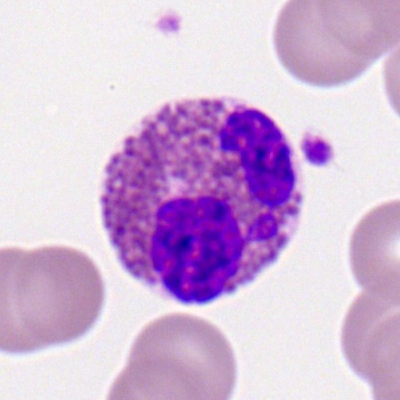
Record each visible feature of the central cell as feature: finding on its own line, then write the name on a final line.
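Lobes: two large ones
Position: one upper right, one lower centre
Chromatin: dense, dark purple
Cytoplasm: packed with coarse granules
Cell: eosinophil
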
